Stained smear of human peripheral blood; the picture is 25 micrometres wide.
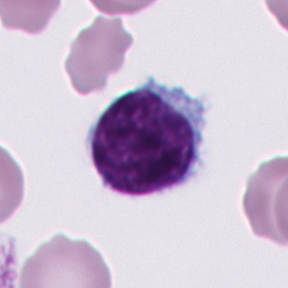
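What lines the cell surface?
Fine hair-like projections, most prominent along the upper right side.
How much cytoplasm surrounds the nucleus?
Only a narrow, pale blue-grey rim; the nucleus, round and about 9 micrometres across, fills about 80% of the cell's area.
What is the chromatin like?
Dark purple and coarsely clumped.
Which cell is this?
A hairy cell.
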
